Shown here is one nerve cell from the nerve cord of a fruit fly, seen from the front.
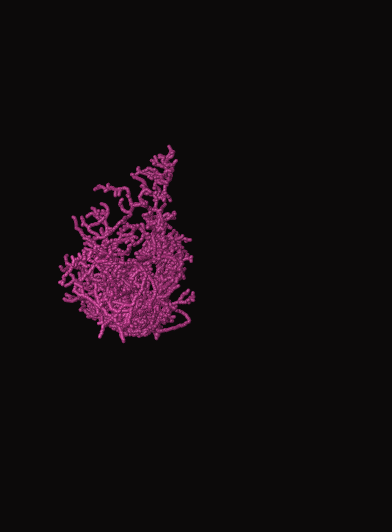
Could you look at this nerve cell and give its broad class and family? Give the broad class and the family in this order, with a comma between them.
nerve-cord intrinsic neuron, hemilineage 04B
